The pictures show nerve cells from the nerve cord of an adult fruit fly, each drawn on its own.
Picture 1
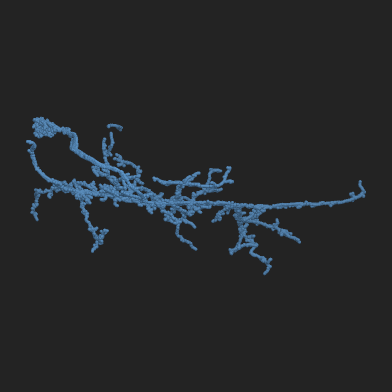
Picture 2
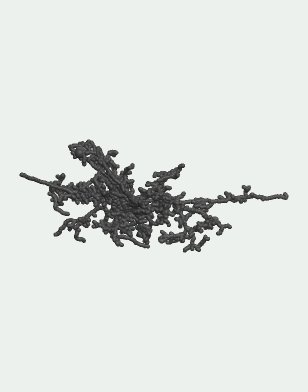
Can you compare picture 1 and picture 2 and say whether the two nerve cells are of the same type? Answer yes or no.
yes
